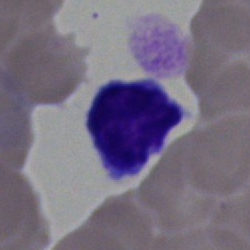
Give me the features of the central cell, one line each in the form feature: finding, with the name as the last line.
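Chromatin: dense, deep blue-purple throughout the nucleus
Nucleoli: none seen
Cytoplasm: almost none visible around the nucleus
Vacuoles: none seen
Name: lymphocyte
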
